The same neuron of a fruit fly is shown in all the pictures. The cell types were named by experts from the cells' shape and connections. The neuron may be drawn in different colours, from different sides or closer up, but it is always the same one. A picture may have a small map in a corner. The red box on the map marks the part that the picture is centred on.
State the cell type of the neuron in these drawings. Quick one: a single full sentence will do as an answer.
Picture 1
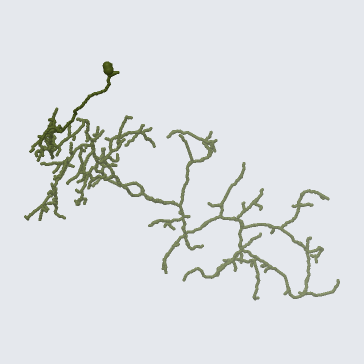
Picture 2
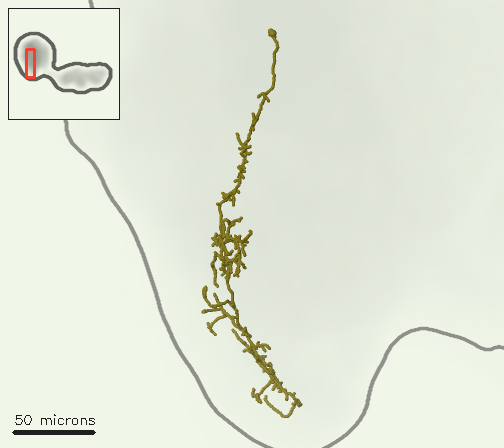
The neuron has Cm10 as its cell type.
